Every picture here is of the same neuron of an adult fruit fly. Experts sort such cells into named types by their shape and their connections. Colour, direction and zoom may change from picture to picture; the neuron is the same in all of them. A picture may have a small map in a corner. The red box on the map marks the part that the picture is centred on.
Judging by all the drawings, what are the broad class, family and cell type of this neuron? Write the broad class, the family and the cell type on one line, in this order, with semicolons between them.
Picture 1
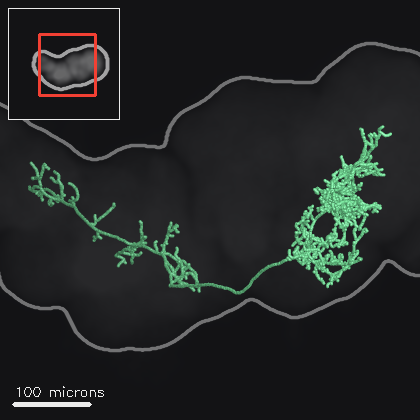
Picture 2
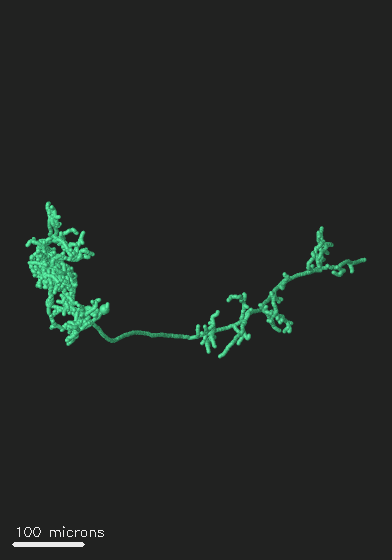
descending neuron; hemilineage LB3; DNge103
